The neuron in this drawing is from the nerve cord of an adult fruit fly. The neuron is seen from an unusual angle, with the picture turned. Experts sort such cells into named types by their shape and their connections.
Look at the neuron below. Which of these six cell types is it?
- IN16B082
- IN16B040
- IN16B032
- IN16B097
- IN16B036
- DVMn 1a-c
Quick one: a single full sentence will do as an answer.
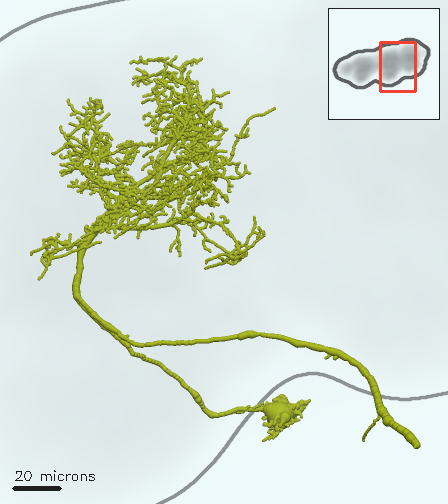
This neuron falls under the cell type DVMn 1a-c.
